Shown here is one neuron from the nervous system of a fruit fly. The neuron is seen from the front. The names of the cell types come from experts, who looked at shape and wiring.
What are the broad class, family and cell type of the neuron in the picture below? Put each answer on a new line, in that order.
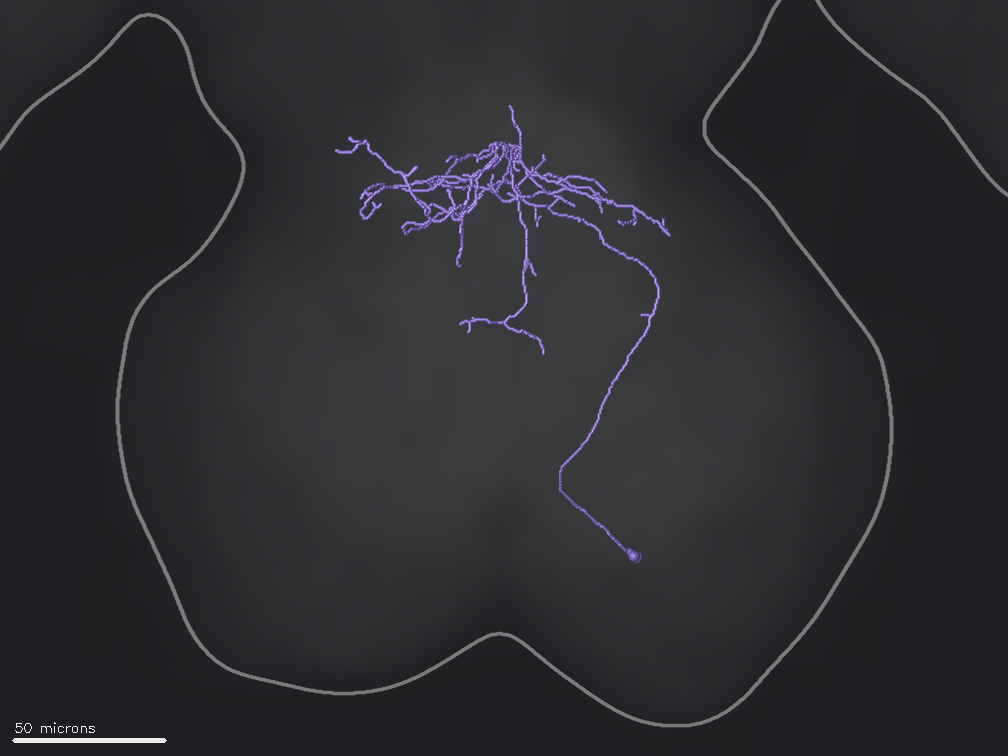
nerve-cord intrinsic neuron
hemilineage 06A
IN06A103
